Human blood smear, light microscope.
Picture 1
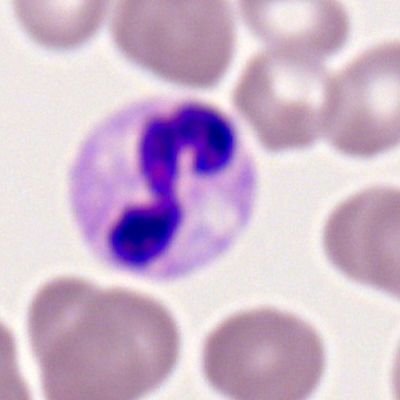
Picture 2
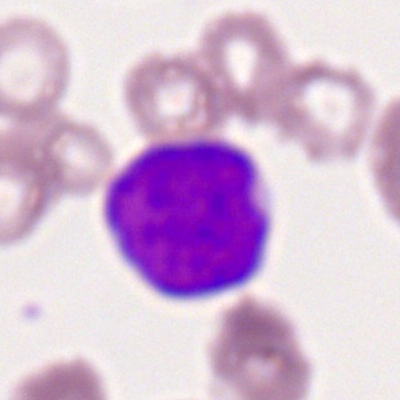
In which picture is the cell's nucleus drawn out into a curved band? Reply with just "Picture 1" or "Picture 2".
Picture 1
